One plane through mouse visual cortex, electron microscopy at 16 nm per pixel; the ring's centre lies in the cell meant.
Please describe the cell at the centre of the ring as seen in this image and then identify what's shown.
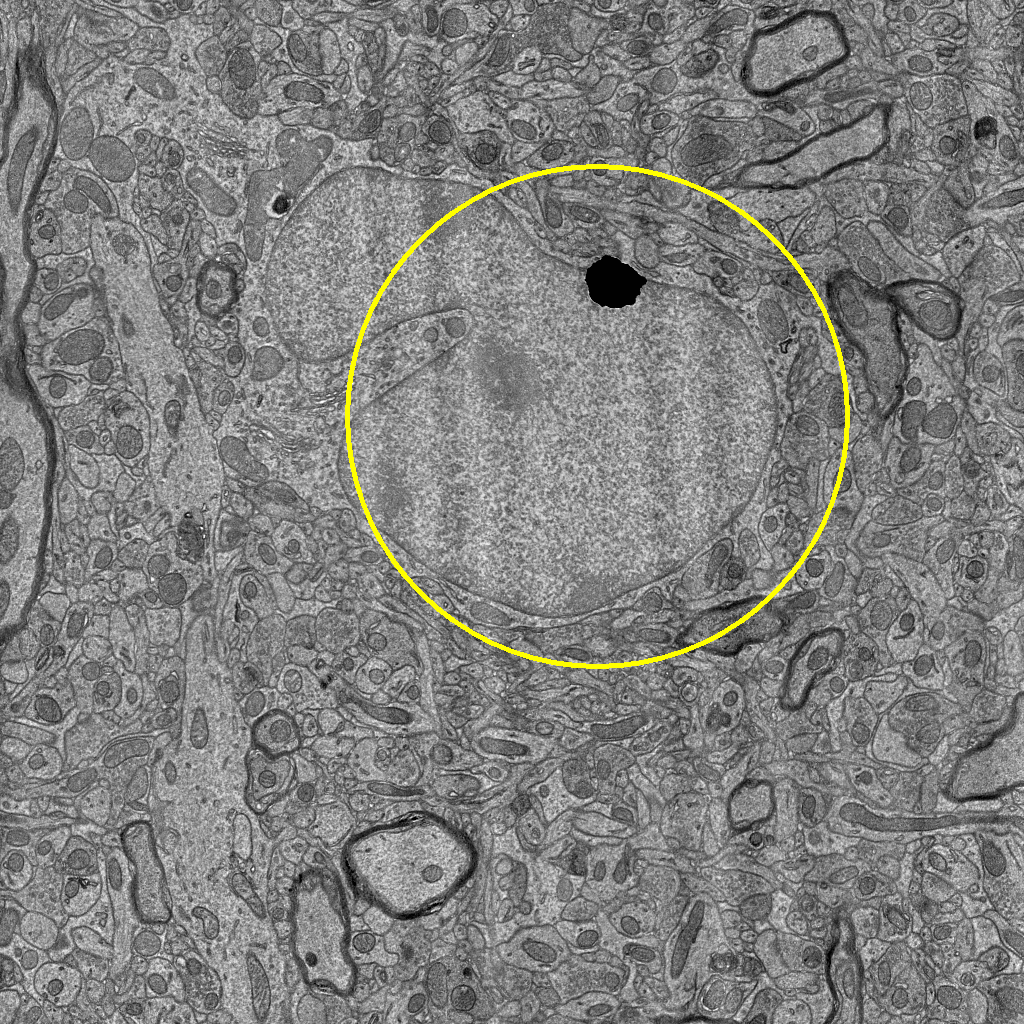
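Most of the ring holds a large, rounded, pale nucleus. Its envelope, along the right and lower side, runs in a smooth curve without deep folds. The chromatin looks fine and evenly dispersed, with no dense clumps lining the envelope. A narrow tongue-shaped process with small round profiles lies against the nucleus's upper left. So: an astrocyte.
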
